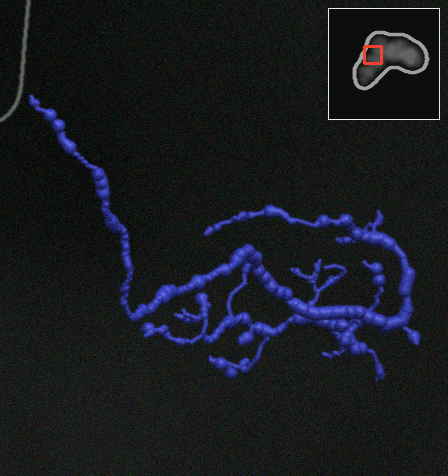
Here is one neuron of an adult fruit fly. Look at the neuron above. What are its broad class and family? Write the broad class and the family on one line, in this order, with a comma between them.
sensory neuron entering the nerve cord, class mechanosensory tactile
